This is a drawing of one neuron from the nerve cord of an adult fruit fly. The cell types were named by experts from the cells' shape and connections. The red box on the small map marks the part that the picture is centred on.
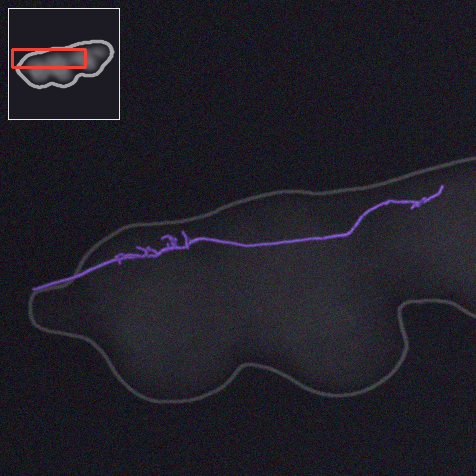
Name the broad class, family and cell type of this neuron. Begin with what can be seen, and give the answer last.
No cell body is drawn. As drawn here it is more than twice as wide as it is tall. Its broad class is descending neuron. The family is DNp. The cell type is DNp15.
